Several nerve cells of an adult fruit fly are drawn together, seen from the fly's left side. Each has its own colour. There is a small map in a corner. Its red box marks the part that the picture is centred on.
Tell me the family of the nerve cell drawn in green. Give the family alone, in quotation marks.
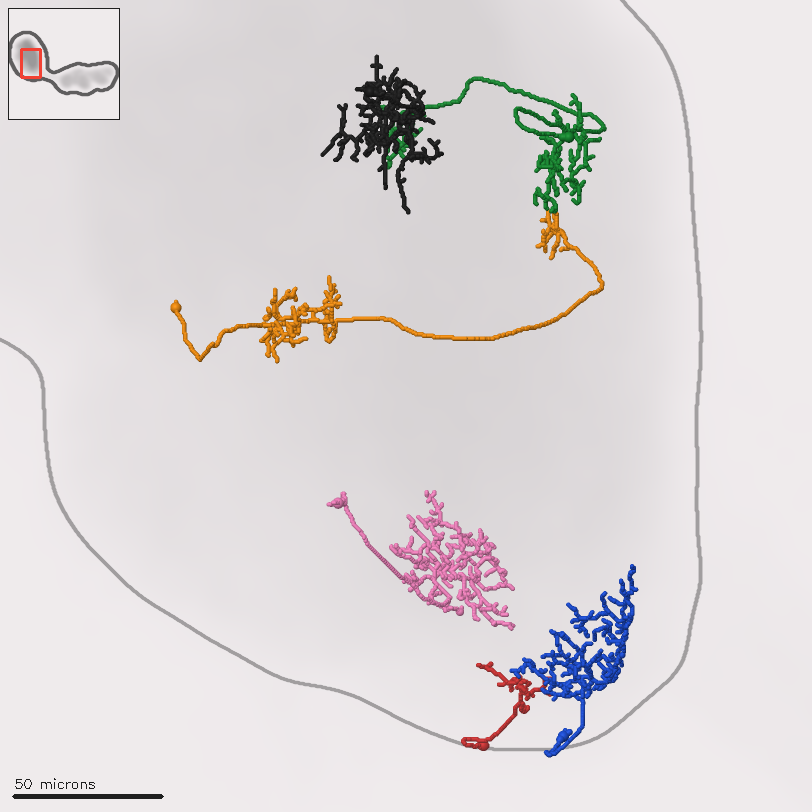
"Tm"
